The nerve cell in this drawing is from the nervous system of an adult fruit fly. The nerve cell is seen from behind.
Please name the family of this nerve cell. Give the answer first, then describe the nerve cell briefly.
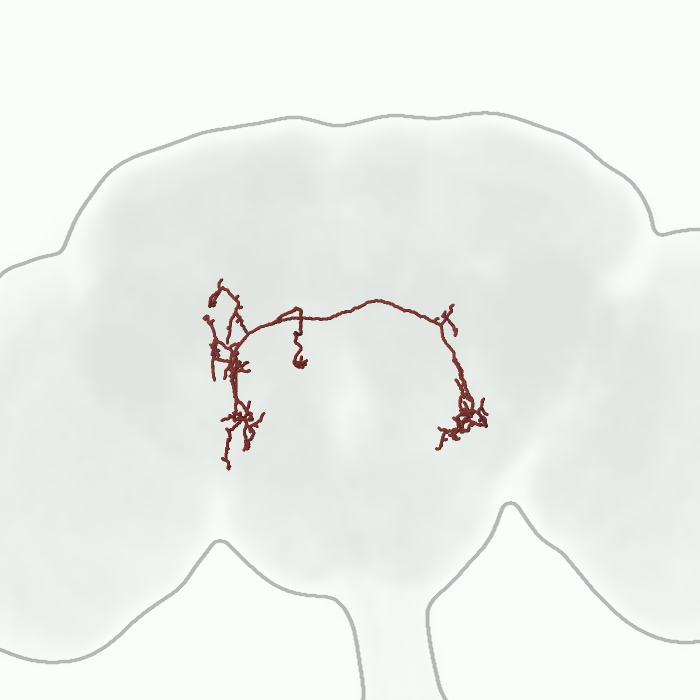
The family is hemilineage DM5_central. This is a central-brain intrinsic neuron. In this view it is wider than it is tall.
